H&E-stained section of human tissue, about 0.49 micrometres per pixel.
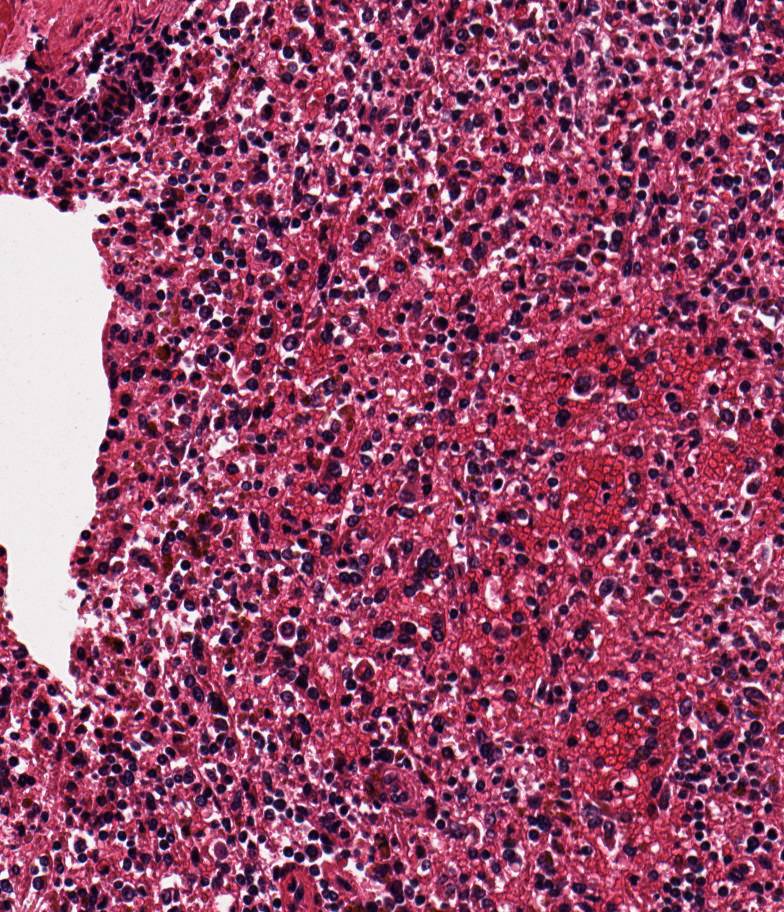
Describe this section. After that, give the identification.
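Start with the overall pattern: a diffuse, densely cellular sheet with no glands, follicles or other organised units. The most numerous cells everywhere are small, with round, dark, dense nuclei. Packed red blood cells form bright pink patches, most prominent in the right half. Scattered among the small dark cells are larger cells with paler nuclei and more abundant cytoplasm. This section is spleen.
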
